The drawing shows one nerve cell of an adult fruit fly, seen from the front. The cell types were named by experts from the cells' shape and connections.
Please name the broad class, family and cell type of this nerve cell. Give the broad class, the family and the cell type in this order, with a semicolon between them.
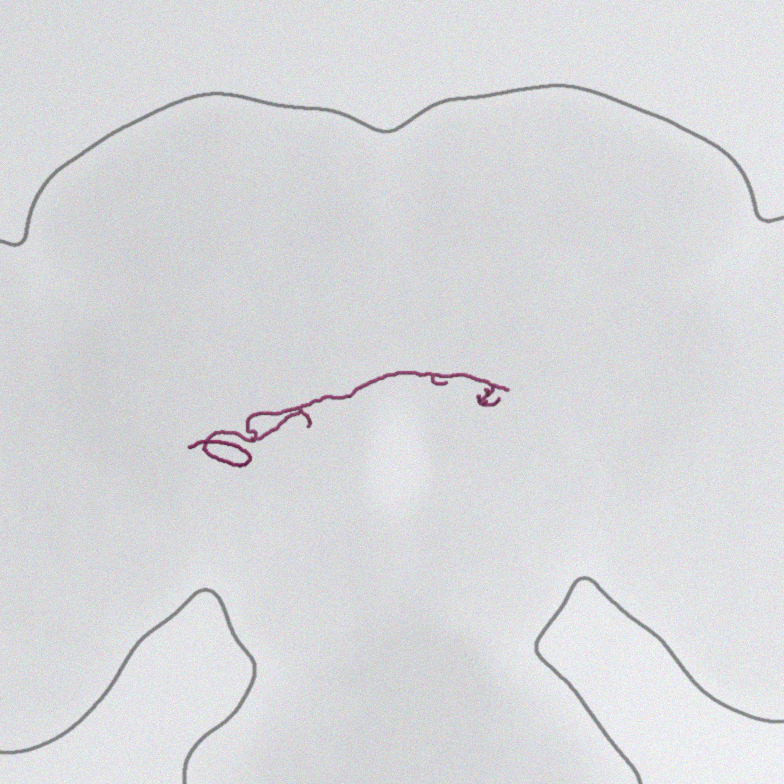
sensory neuron entering the brain; class hygrosensory; HRN_VP4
